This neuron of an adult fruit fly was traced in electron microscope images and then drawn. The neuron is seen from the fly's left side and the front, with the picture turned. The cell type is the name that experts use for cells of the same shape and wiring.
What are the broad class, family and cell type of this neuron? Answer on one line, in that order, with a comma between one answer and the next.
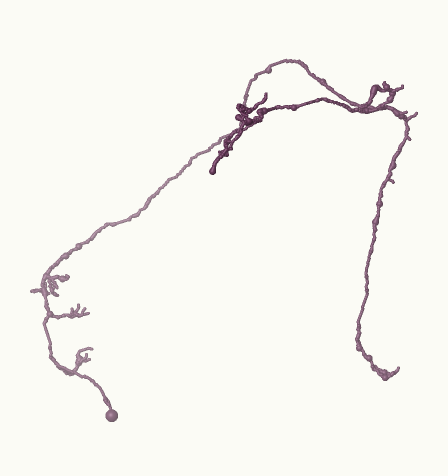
central-brain intrinsic neuron, class Kenyon Cell, KCa'b'-ap2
